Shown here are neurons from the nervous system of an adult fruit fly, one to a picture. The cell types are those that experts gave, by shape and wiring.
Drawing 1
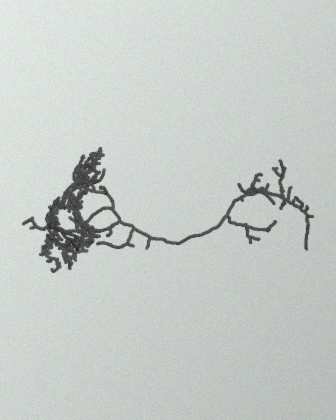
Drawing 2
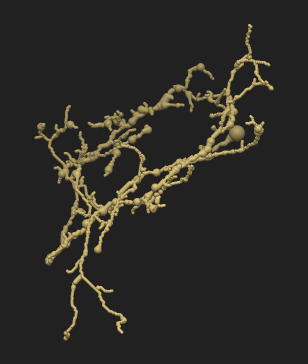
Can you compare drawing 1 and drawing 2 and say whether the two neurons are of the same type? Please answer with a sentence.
They are of different cell types.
